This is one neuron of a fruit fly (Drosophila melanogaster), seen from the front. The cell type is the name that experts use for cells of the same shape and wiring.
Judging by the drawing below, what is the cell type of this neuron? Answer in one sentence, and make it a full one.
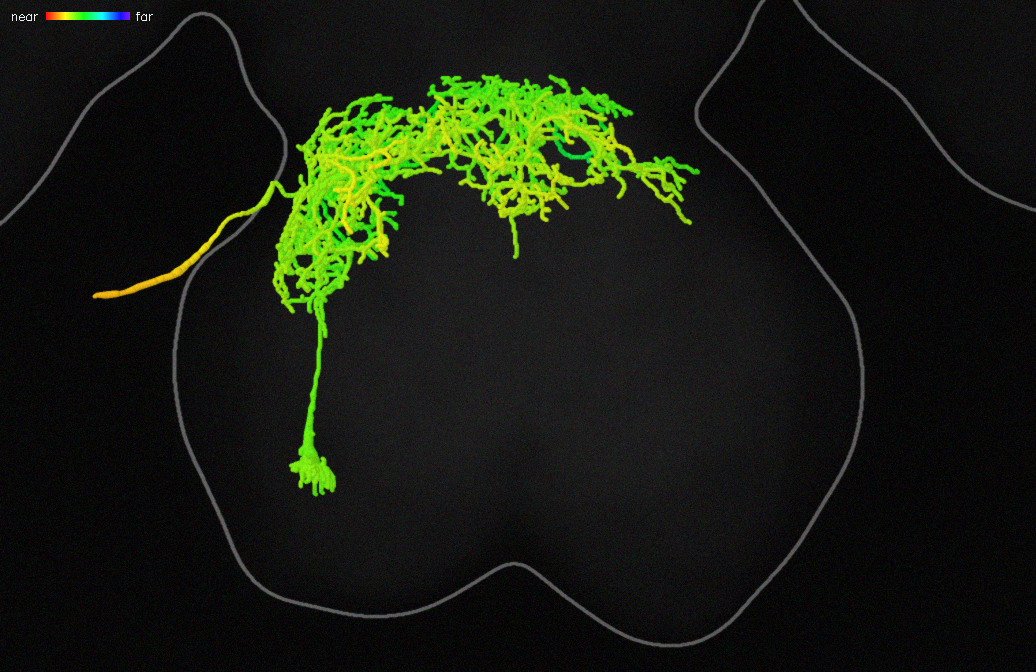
Under the cell type tp1 MN falls this neuron.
